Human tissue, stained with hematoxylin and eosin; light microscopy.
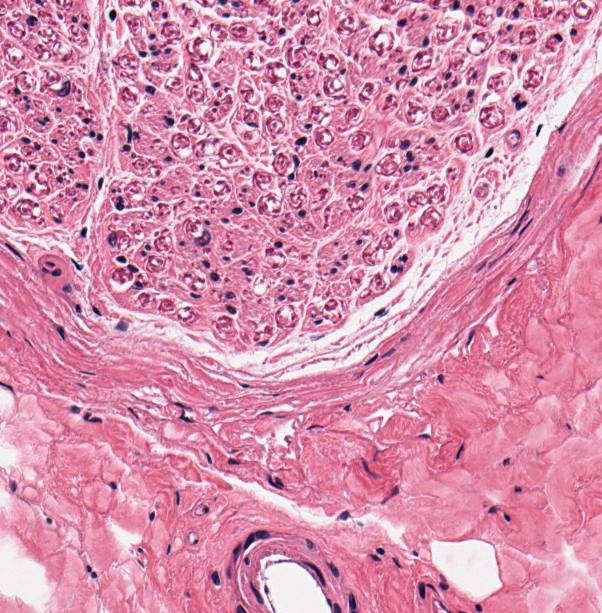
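Tibial nerve. The bundle is packed with round profiles, each a central pink axon ringed by a pale sheath, like myelinated fibres cut across. Small dark oval nuclei lie scattered between them. Thin layers of flattened cells with elongated nuclei wrap the lower border, parallel to its edge. Bottom centre: a small thick-walled vessel with an empty lumen.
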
